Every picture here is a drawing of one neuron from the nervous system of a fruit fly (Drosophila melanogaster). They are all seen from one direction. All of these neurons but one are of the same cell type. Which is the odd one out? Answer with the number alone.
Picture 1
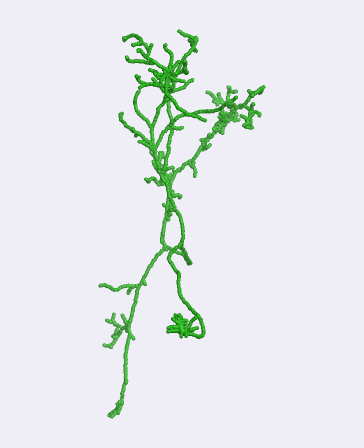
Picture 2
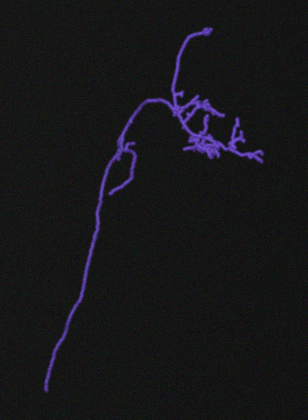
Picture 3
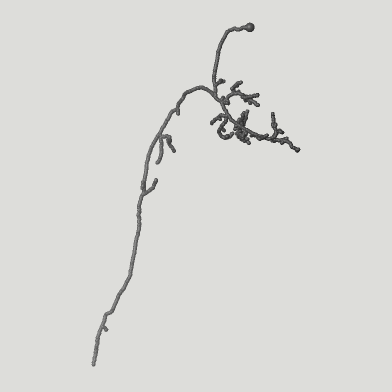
1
